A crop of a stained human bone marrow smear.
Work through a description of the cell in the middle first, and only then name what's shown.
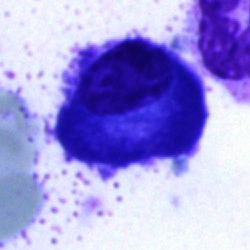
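Along its left and lower edges, the cell outline is irregular, with small bumpy projections. Deep, intense blue cytoplasm forms a wide band below the nucleus. Fine chromatin detail is not crisp, as the picture is slightly blurred. It is a plasma cell.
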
